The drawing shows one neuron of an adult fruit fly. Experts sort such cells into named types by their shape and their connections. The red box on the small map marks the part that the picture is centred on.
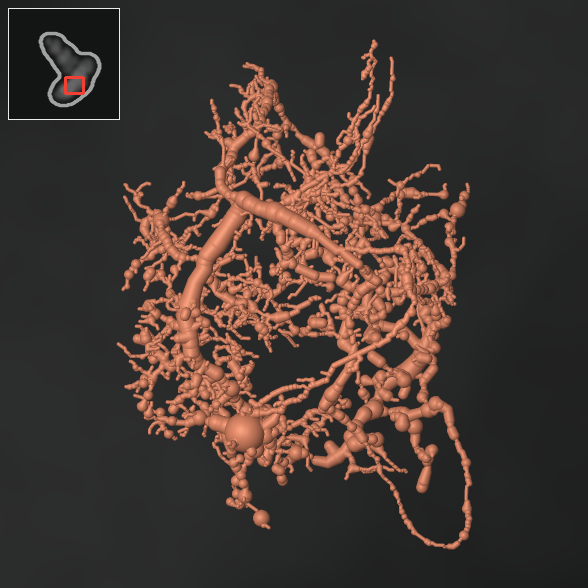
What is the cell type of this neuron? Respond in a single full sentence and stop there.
Among cell types, the one for this neuron is CB0214.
